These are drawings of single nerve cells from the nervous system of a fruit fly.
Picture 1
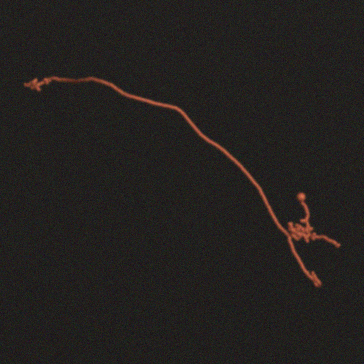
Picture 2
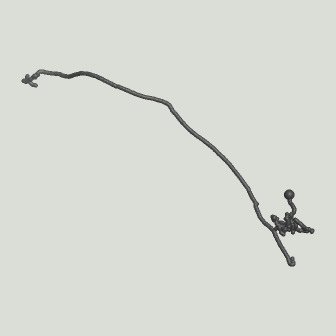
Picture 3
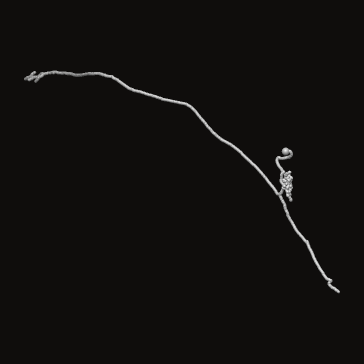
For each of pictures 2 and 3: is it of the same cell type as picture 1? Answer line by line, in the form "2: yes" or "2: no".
2: yes
3: yes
